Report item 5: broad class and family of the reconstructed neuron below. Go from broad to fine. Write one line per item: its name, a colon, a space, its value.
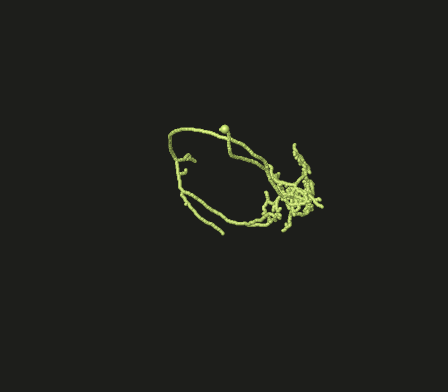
broad class: central-brain intrinsic neuron
family: hemilineage SLPa&l1_lateral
